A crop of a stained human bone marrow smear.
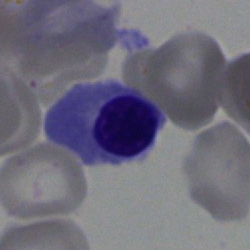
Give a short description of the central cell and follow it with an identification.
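The nucleus lies off-centre, toward the right side of the cell. Its chromatin is dense and stains a deep dark purple, and no nucleoli are visible. The cytoplasm contains no visible granules. The cell is an erythroblast.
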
